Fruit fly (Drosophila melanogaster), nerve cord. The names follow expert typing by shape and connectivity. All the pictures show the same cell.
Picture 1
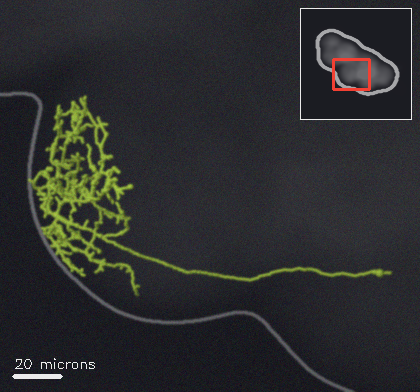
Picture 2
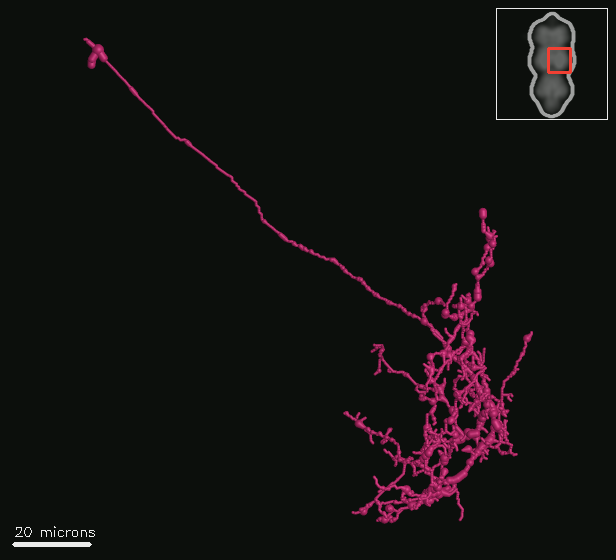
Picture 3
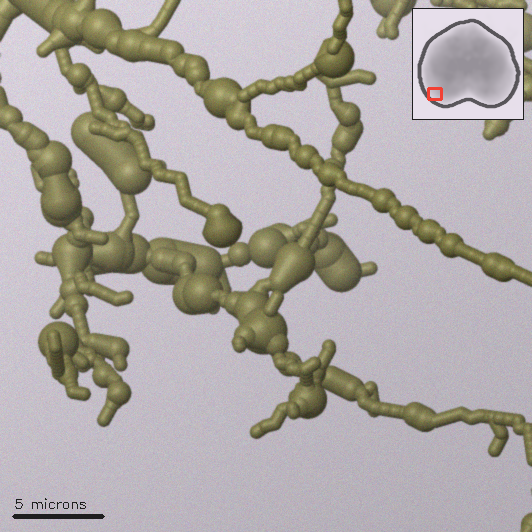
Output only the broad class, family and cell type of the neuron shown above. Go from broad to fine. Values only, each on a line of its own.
nerve-cord intrinsic neuron
hemilineage 13B
IN13B067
